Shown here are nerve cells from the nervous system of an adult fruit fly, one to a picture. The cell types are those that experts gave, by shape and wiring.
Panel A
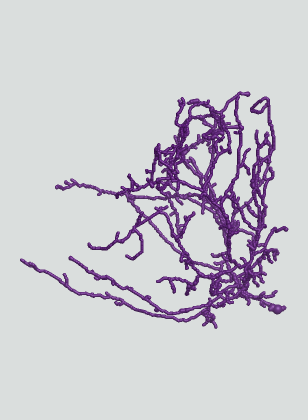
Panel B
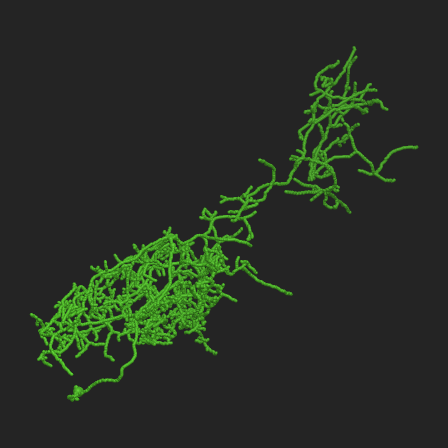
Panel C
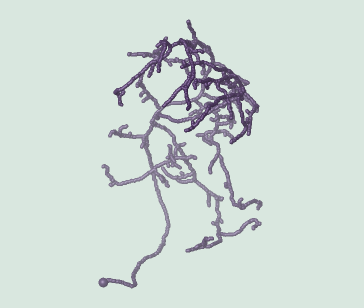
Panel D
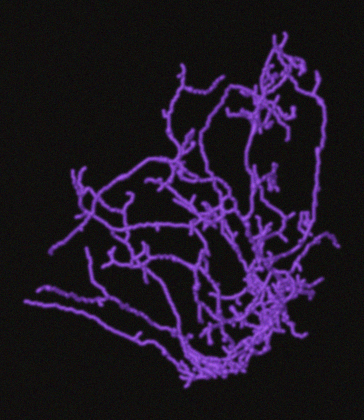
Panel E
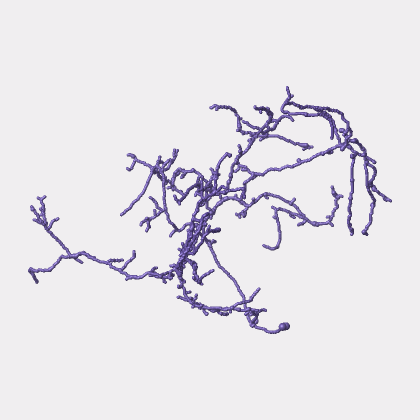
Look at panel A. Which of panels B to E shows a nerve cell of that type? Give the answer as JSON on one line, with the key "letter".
{"letter": "D"}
